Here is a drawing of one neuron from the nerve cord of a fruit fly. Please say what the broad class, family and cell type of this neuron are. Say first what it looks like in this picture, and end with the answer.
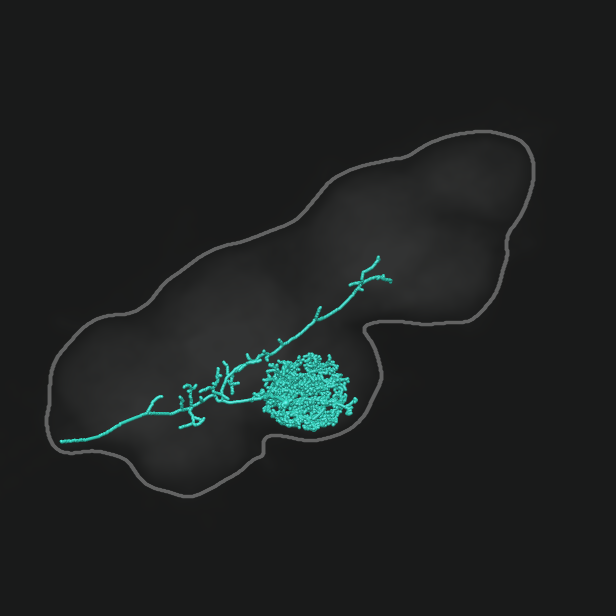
As drawn here it is wider than it is tall. Its broad class is ascending neuron. The family is hemilineage 17A. Its cell type is AN17A013.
